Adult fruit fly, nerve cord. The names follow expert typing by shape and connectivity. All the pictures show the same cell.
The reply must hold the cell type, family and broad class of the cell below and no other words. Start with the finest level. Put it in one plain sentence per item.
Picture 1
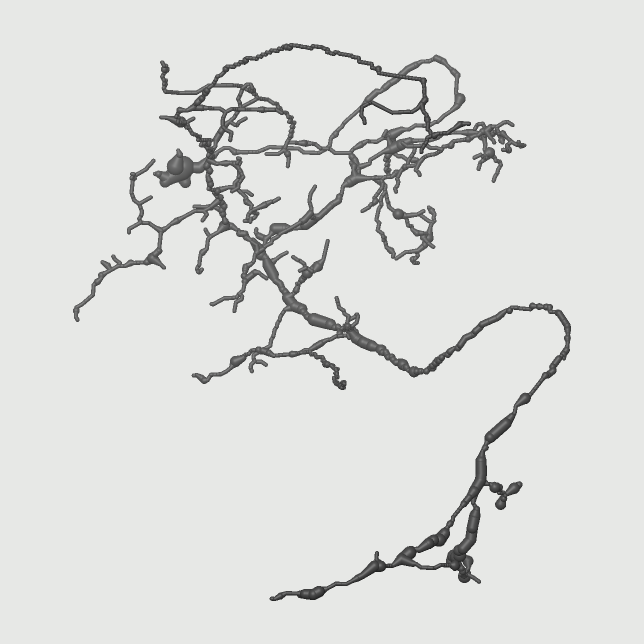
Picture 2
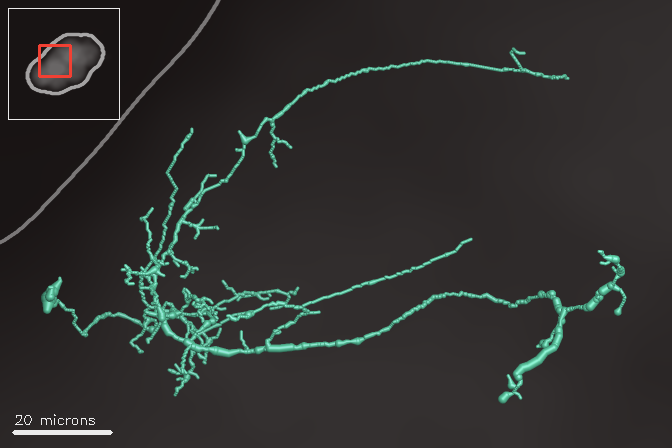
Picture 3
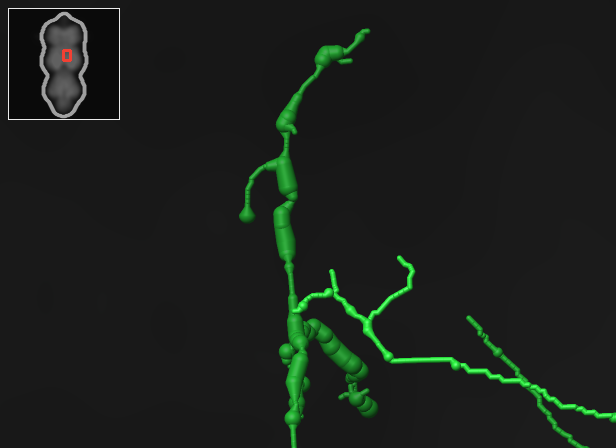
Type IN19A086 of hemilineage 19A, a nerve-cord intrinsic neuron.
